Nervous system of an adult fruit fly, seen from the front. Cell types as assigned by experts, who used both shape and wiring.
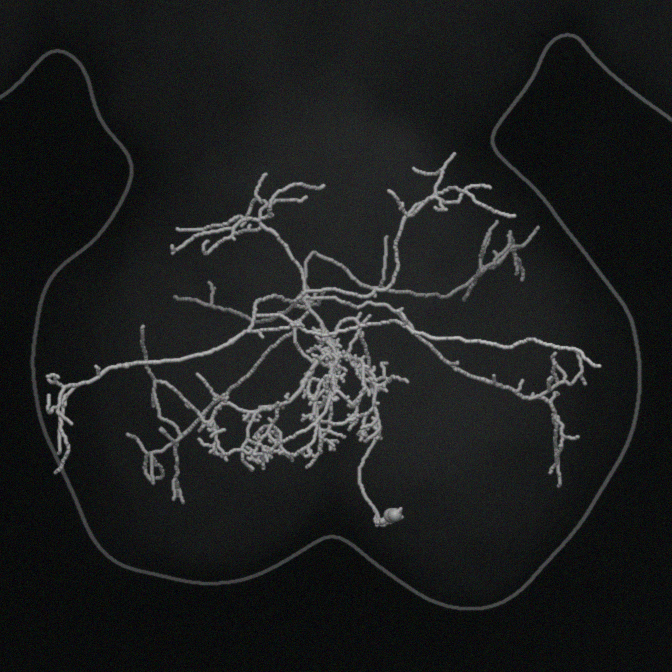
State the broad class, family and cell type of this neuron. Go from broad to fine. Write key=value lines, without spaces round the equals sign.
broad_class=nerve-cord intrinsic neuron
family=hemilineage 06B
cell_type=IN06B035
